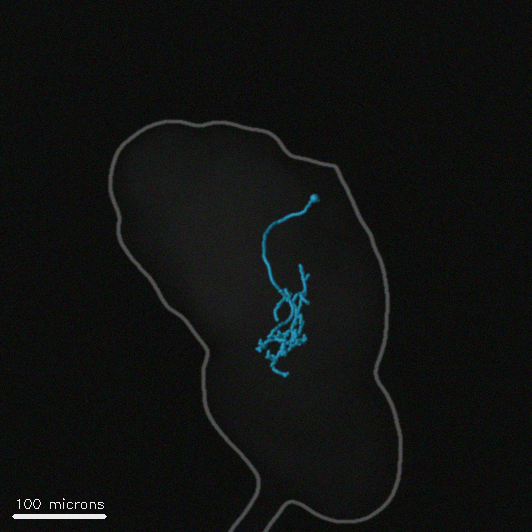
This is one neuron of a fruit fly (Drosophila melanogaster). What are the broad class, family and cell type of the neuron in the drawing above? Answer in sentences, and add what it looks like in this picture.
Its broad class is central-brain intrinsic neuron. The family is hemilineage AOTUv1_ventral. It is of cell type WED002. From top to bottom in the picture it spans about 200 microns. As drawn here it is more than twice as tall as it is wide.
